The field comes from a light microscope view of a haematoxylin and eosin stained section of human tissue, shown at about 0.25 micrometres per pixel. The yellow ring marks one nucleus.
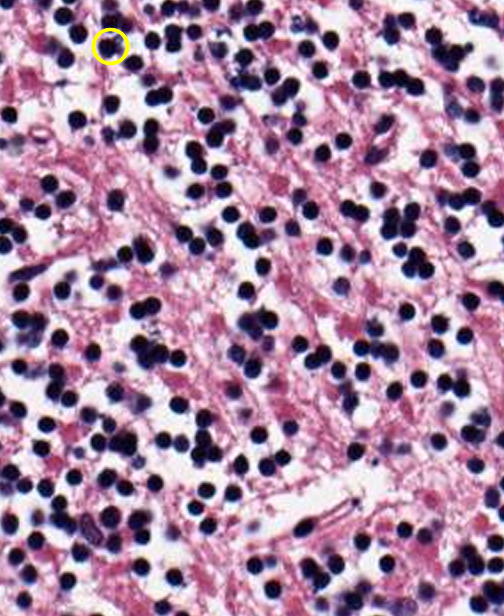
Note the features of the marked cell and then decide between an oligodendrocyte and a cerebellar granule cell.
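The nucleus is round and very dark, staining almost uniformly deep blue-black with no visible internal detail. The nucleus is about the same size as the many other round dark nuclei packed around it. Almost no cytoplasm is visible around the nucleus; it appears as a bare dark dot. It lies crowded among similar closely spaced dark round nuclei, set in a pale background crossed by pink fibrillar strands. It is a cerebellar granule cell.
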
